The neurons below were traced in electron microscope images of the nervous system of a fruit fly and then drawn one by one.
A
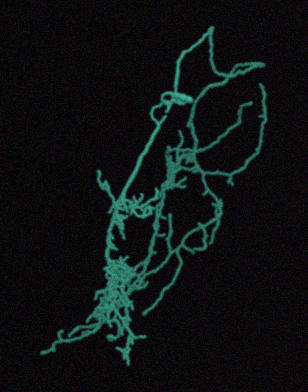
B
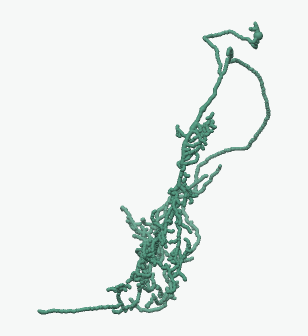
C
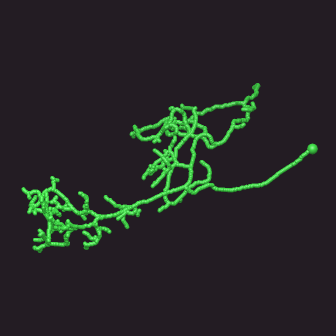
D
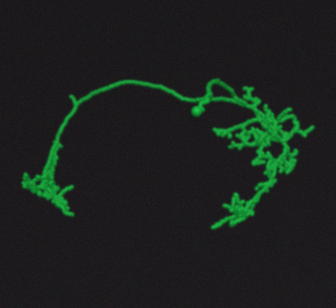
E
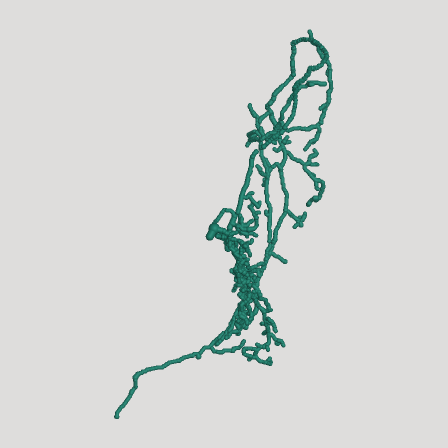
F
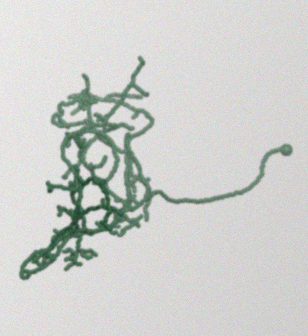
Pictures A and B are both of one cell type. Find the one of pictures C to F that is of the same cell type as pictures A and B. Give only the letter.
E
